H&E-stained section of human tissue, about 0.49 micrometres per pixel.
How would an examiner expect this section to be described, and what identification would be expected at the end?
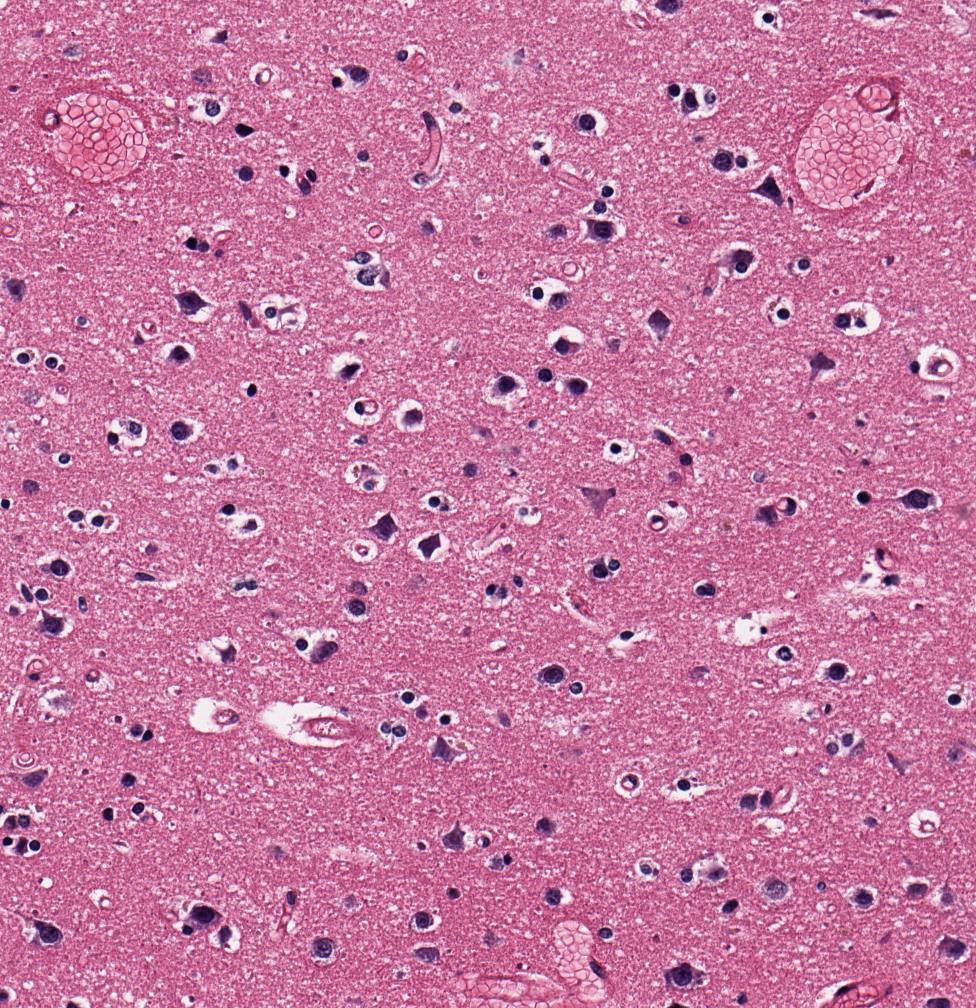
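The field consists of a pink, finely granular background matrix with cells scattered singly throughout, without organised arrangement. Scattered neurons have angular, triangular, darkly stained cell bodies. Small round dark nuclei with little visible cytoplasm lie singly or in pairs. Many cells sit within small clear halos. It is cerebral cortex.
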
